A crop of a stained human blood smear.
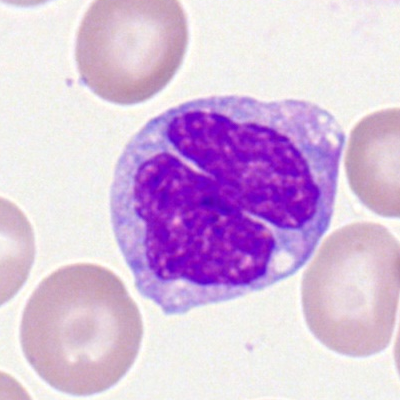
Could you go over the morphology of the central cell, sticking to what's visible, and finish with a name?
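Notice the outline: roughly round, with a slight angular bulge at upper right. The nucleus is folded, a narrow pale cleft running diagonally from upper left to lower right. Its cytoplasm is pale greyish blue with only faint, fine granules. This is a monocyte.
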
